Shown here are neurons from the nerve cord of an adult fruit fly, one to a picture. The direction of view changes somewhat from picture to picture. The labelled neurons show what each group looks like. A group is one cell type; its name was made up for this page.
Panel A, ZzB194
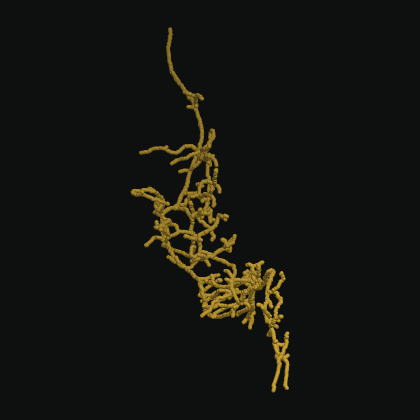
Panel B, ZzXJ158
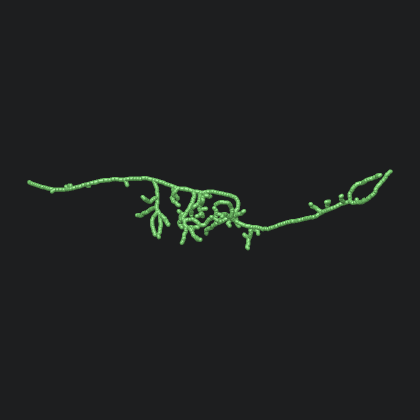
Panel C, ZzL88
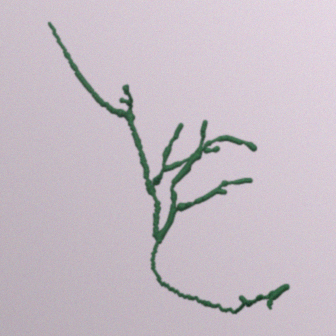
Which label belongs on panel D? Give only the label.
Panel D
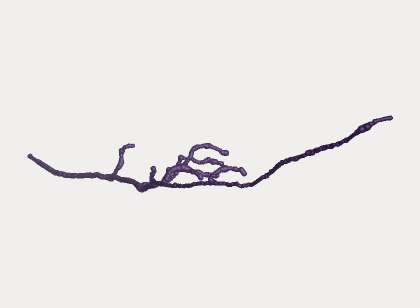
ZzL88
